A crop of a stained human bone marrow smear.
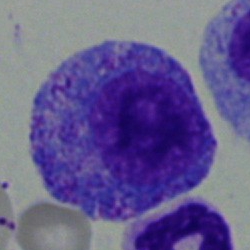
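Promyelocyte at the centre, its nucleus sitting off-centre and shifted toward the right side of the cell. You'll notice the chromatin looks finely textured rather than coarsely clumped. A broad band of bluish cytoplasm lies on the left of the nucleus, filled with many purple-red granules.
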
